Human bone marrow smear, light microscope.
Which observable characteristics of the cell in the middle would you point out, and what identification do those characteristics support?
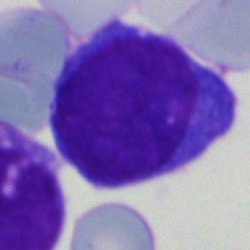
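Most of the cell is taken up by the nucleus, leaving just a little cytoplasm, and I see no distinct granules there. Its chromatin is dark purple and finely textured, without coarse clumps. The outline looks somewhat angular, not perfectly round. This is a blast.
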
